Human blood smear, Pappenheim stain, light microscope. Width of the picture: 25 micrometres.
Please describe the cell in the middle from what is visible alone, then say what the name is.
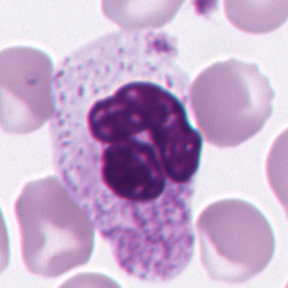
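The outline, I'd say, is oval, longer from top to bottom than from side to side. The chromatin is dark purple and coarsely clumped, and I can't make out any nucleoli in the nucleus. The granules don't hide anything: the nuclear outline stays clearly visible. So this is a segmented neutrophil.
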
